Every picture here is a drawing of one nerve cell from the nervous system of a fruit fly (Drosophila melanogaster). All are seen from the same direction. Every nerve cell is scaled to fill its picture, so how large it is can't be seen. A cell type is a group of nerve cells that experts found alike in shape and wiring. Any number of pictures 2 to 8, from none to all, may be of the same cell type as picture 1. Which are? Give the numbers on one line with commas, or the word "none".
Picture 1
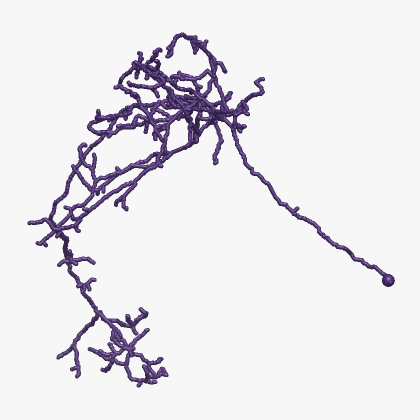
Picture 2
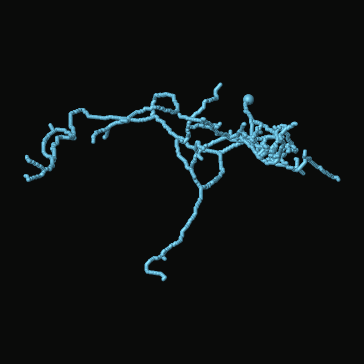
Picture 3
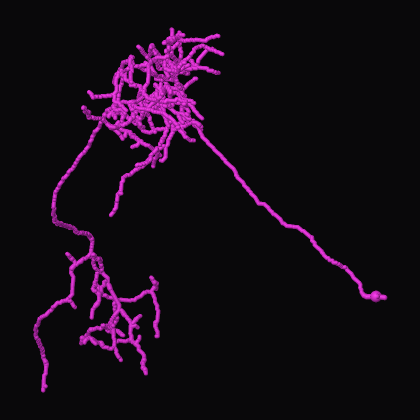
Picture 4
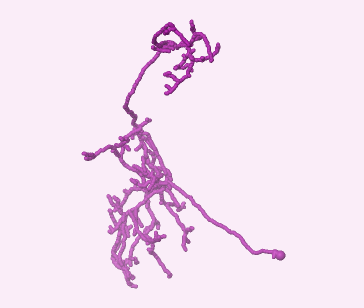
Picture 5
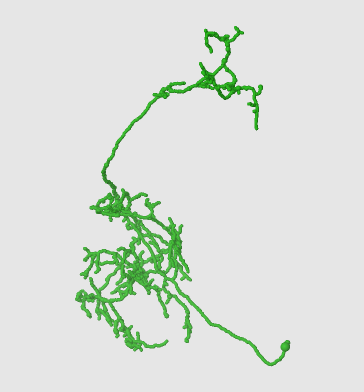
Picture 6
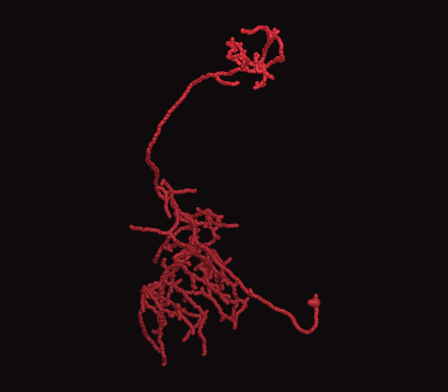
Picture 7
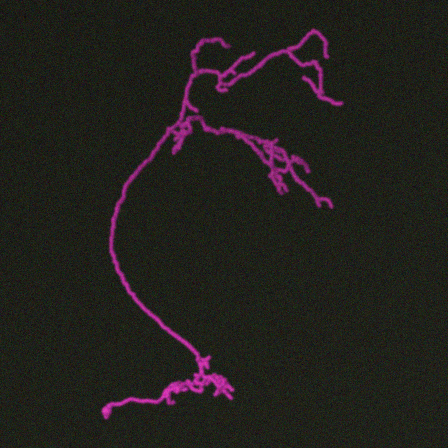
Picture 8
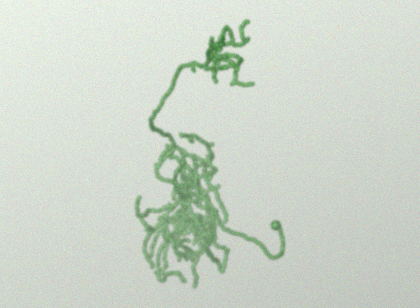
3, 4, 5, 6, 8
